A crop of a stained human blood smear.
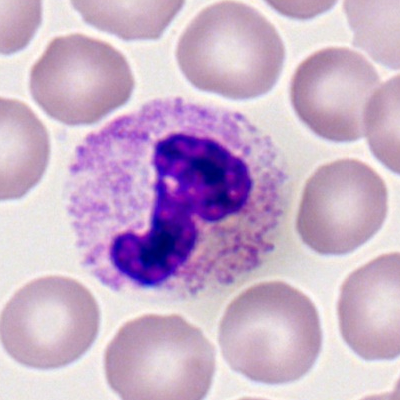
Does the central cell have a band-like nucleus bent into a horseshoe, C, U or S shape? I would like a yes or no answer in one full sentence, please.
Yes, the cell has a band-shaped, curved nucleus without separate lobes.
